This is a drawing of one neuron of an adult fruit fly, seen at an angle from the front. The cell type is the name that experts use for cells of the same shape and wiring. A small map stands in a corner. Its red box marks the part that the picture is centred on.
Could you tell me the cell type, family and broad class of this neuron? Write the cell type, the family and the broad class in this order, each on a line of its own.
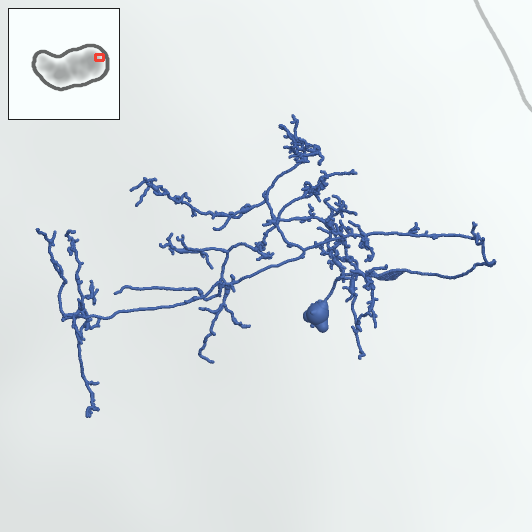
Mi10
Mi
optic-lobe intrinsic neuron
